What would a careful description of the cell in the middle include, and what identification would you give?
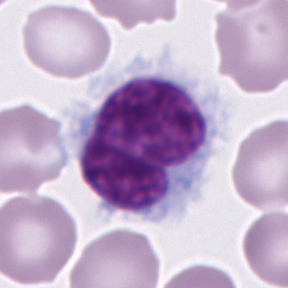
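Looking at the edge first, it is ragged, with many fine hair-like projections all the way around. The chromatin is dark purple with a finely clumped texture. The cytoplasm is pale blue and covers less area than the nucleus does. So this is a hairy cell.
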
